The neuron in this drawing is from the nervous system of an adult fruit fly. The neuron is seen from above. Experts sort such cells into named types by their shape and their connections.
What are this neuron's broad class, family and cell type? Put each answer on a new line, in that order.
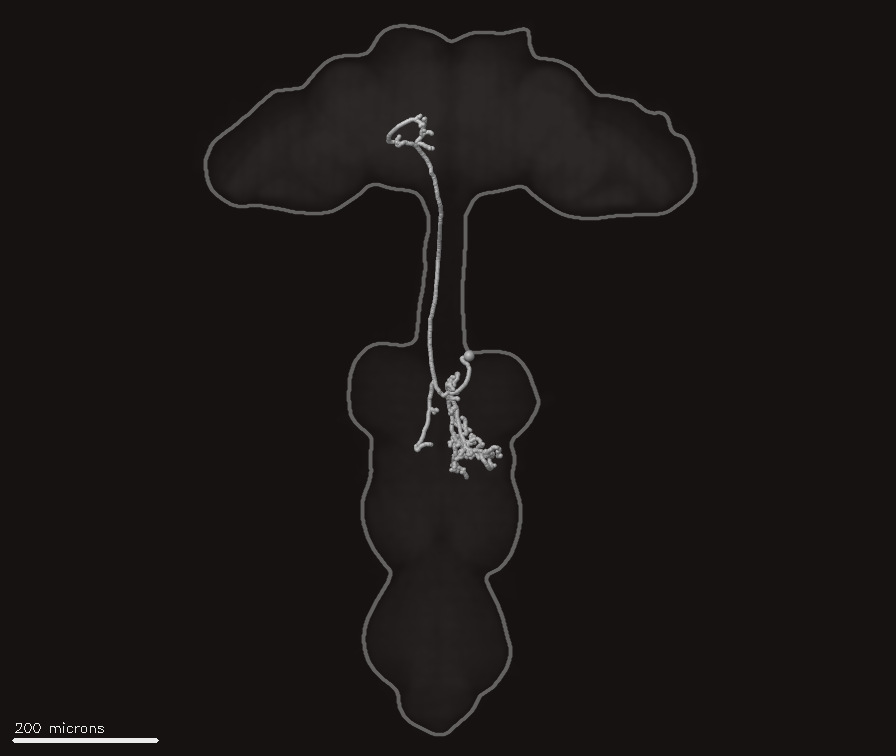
ascending neuron
hemilineage 08B
AN08B089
